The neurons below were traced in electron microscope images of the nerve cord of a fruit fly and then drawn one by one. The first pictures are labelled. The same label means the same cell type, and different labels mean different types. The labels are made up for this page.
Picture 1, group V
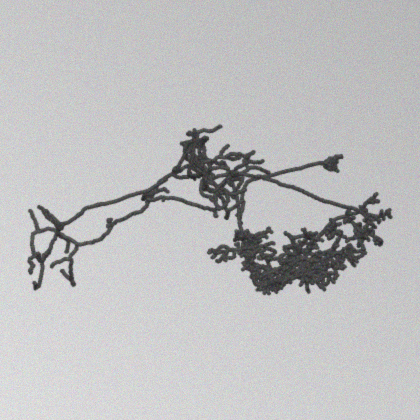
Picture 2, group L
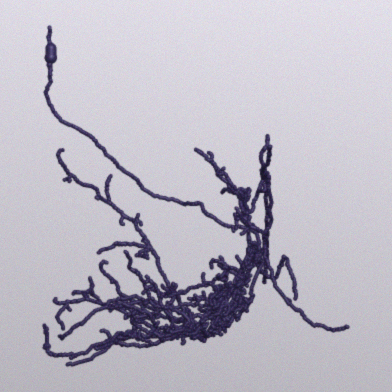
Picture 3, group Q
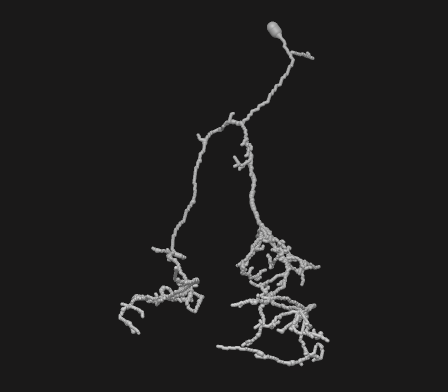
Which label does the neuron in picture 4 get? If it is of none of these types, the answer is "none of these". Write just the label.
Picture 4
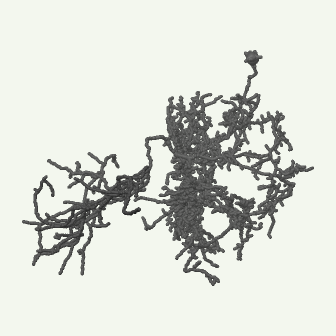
none of these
